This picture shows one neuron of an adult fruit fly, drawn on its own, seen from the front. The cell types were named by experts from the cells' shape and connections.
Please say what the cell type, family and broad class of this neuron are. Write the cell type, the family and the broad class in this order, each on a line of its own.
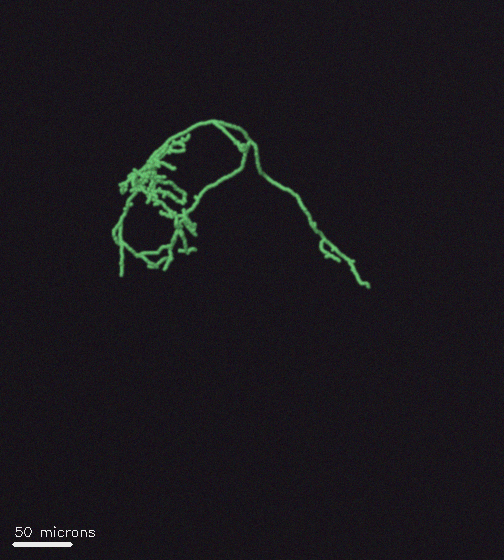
SIP118m
hemilineage SMPad1
central-brain intrinsic neuron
